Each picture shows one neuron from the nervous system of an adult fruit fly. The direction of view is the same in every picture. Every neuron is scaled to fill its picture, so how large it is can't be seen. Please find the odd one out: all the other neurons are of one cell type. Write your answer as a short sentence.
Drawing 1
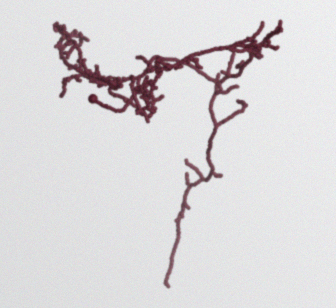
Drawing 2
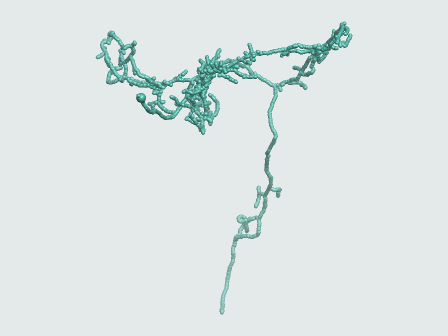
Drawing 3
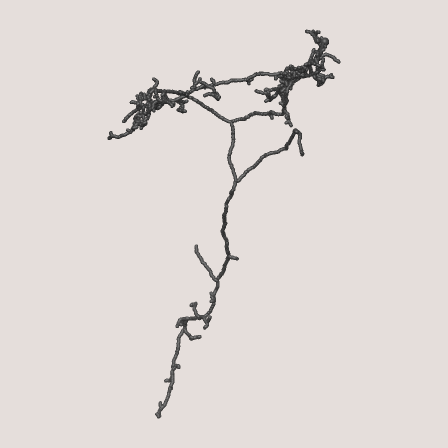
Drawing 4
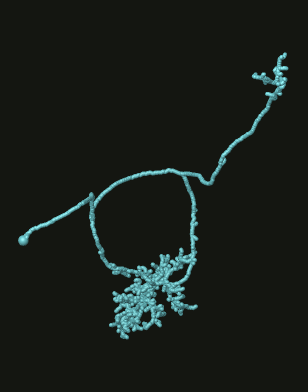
Drawing 4 is the odd one out.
